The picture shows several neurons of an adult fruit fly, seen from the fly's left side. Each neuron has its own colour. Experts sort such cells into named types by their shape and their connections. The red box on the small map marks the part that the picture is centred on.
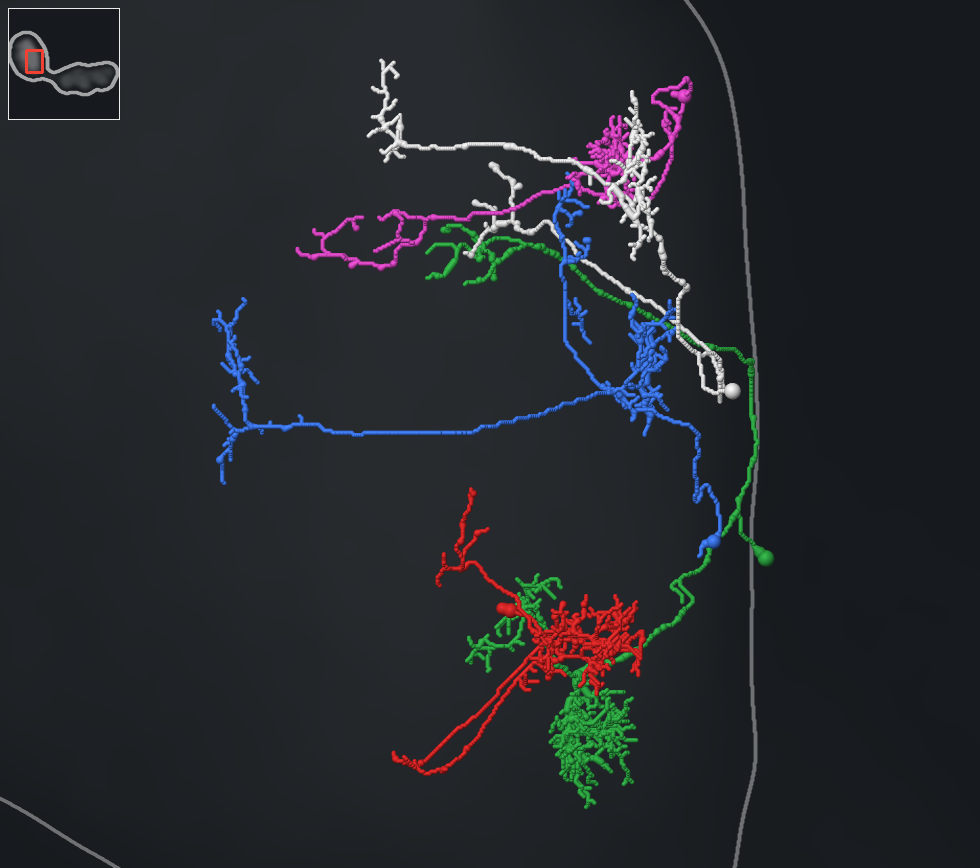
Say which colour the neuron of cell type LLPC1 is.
green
